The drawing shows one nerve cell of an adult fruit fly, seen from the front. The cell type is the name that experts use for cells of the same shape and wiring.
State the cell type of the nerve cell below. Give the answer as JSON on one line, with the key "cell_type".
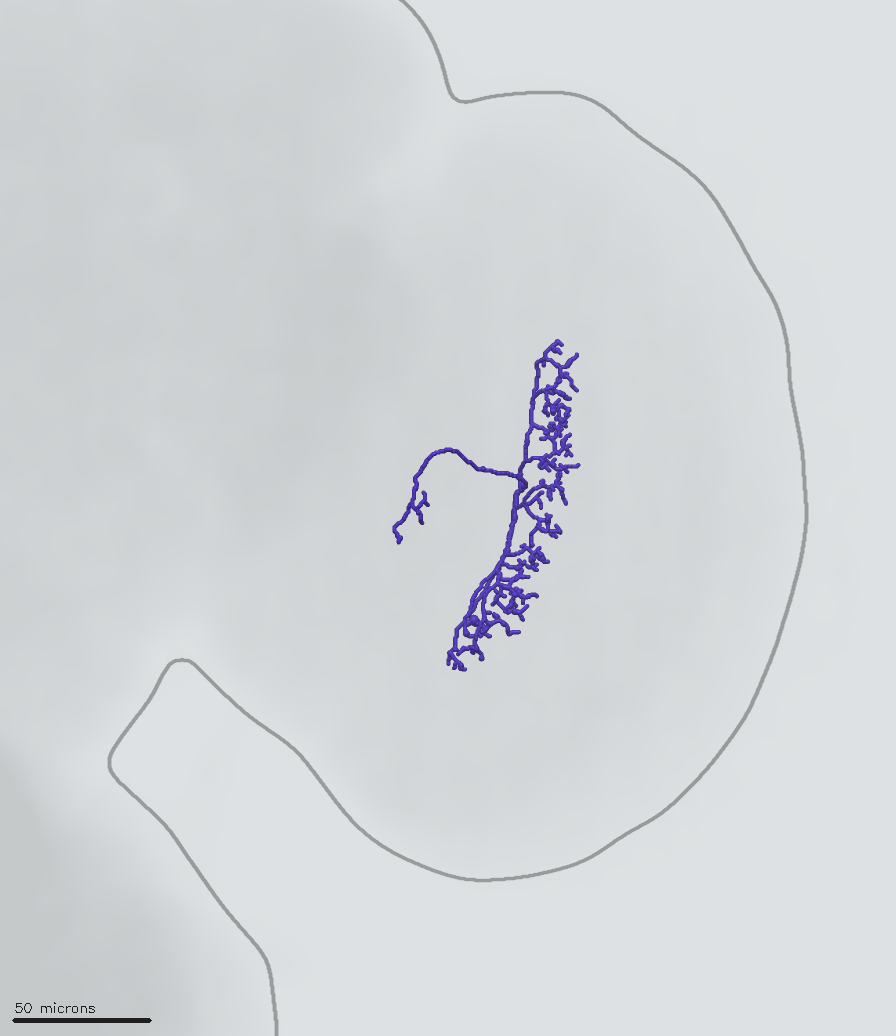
{"cell_type": "Tlp14"}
